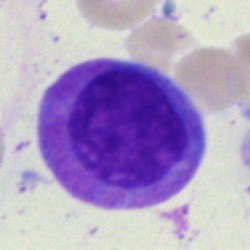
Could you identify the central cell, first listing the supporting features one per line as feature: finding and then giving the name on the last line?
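Outline: smooth and rounded; notice there are no surface projections.
Nucleus: off-centre, toward the upper right.
Cytoplasm rim: wider on the left and lower sides than at the upper right.
Cytoplasm colour: deep blue-purple.
Name: promyelocyte.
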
